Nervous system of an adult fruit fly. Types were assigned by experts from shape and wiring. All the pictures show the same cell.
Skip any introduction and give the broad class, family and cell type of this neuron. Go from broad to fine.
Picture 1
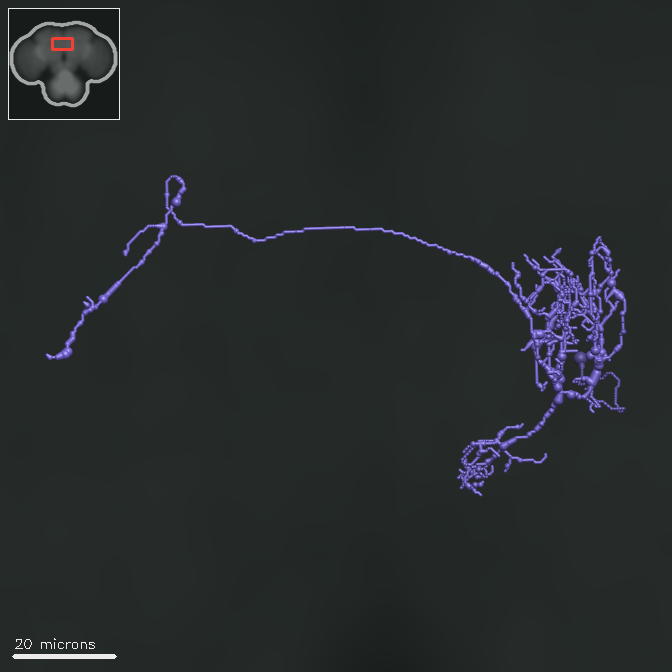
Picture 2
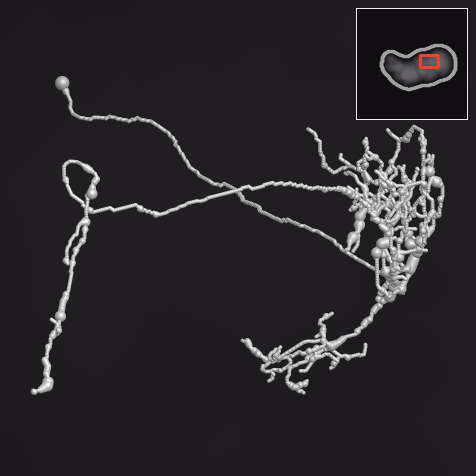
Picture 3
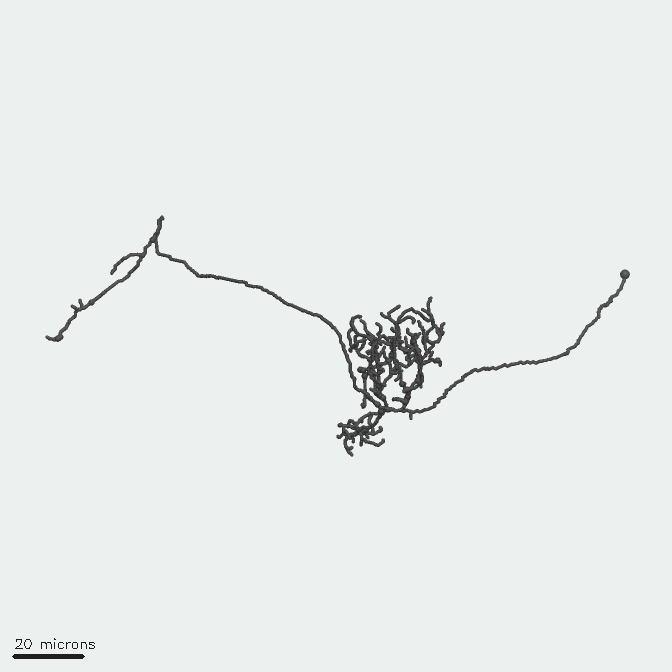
central-brain intrinsic neuron; class CX; FC2C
